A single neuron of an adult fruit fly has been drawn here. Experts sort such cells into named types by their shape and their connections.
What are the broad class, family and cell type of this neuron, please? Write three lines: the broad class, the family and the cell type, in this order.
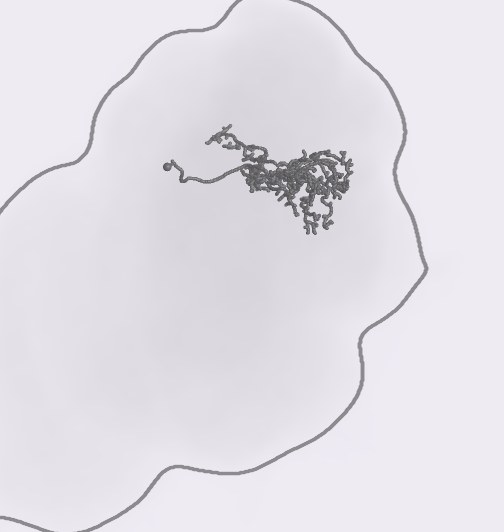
central-brain intrinsic neuron
hemilineage VLPp&l1_anterior
PVLP101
